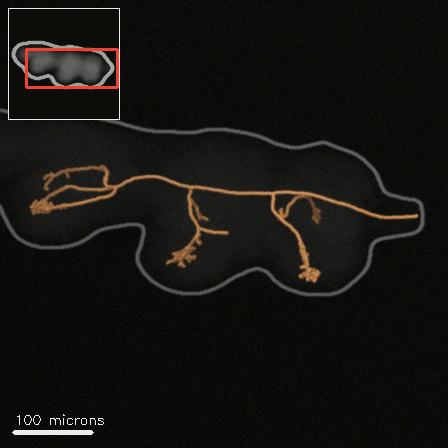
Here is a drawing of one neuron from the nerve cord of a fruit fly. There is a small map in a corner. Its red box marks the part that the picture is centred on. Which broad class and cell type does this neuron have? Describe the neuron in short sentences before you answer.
By the scale bar it is about 500 microns wide in this view. As drawn here it is more than twice as wide as it is tall. Its broad class is ascending neuron. It is of cell type ANXXX127.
